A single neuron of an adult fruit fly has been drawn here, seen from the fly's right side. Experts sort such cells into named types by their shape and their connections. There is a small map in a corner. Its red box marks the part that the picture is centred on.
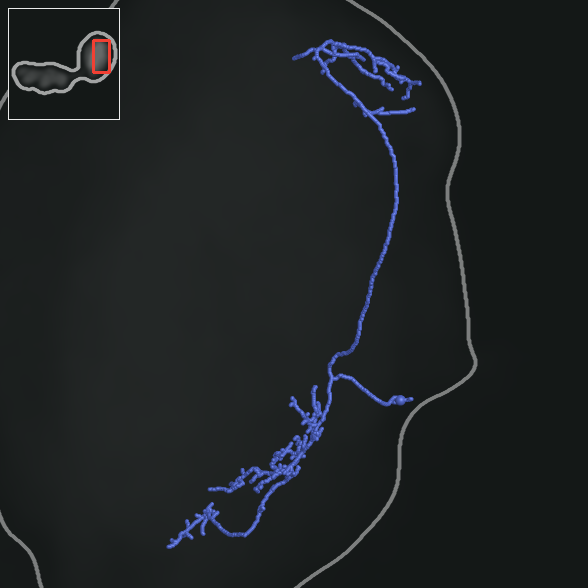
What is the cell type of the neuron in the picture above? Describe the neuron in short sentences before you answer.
In this view it is taller than it is wide. This is a central-brain intrinsic neuron. Its cell type is GNG595.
